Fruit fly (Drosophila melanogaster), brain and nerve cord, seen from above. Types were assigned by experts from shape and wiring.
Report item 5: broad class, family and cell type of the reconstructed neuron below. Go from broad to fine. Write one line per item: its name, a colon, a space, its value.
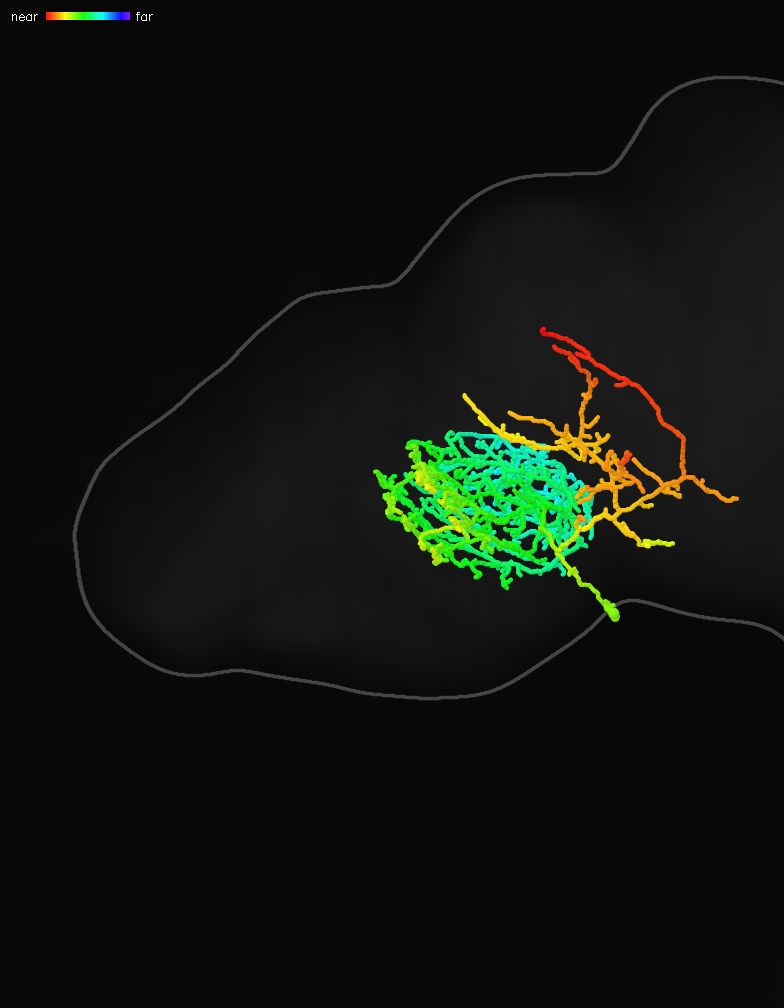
broad class: visual projection neuron
family: LT
cell type: LT75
